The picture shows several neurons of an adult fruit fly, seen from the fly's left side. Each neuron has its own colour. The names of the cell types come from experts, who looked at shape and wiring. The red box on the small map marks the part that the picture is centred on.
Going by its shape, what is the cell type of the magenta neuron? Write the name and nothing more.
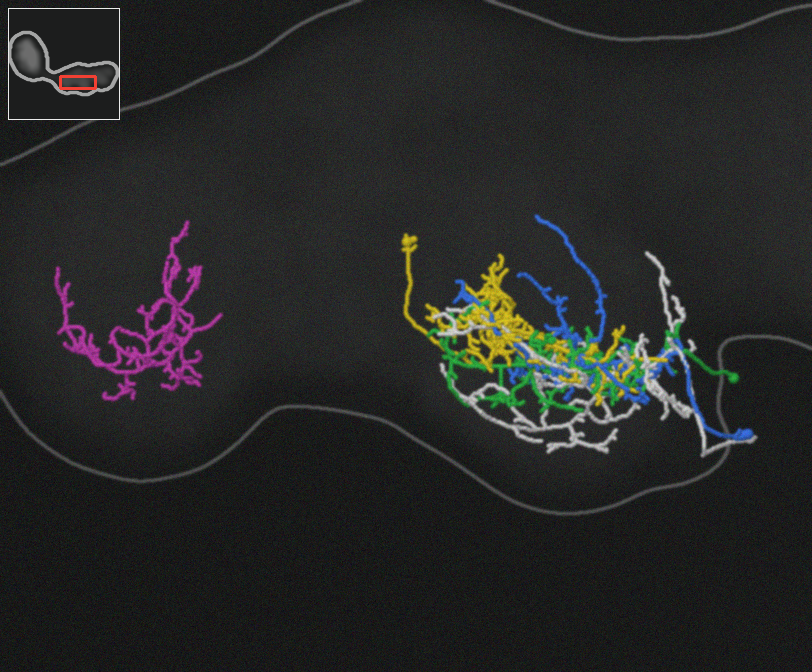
IN20A.22A071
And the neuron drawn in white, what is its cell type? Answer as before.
IN20A.22A078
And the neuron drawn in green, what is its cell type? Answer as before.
IN20A.22A058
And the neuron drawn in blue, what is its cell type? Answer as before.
IN20A.22A053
